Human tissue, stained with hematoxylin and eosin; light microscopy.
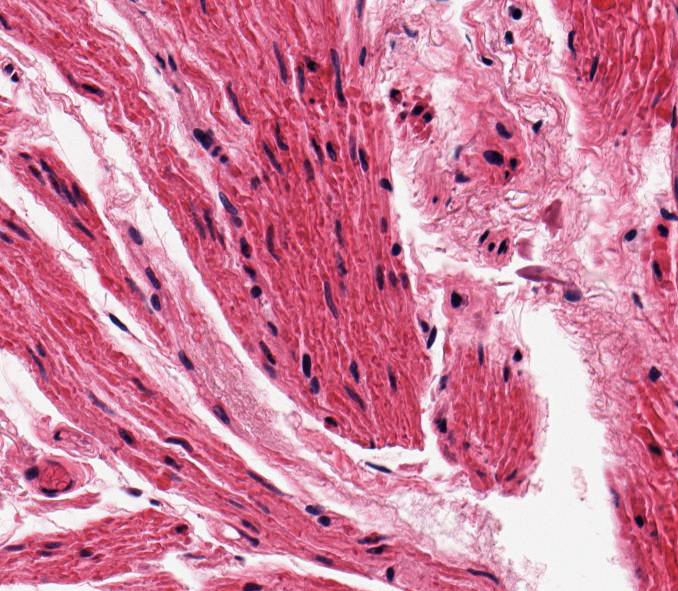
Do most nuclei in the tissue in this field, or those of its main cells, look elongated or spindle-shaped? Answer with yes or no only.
Yes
